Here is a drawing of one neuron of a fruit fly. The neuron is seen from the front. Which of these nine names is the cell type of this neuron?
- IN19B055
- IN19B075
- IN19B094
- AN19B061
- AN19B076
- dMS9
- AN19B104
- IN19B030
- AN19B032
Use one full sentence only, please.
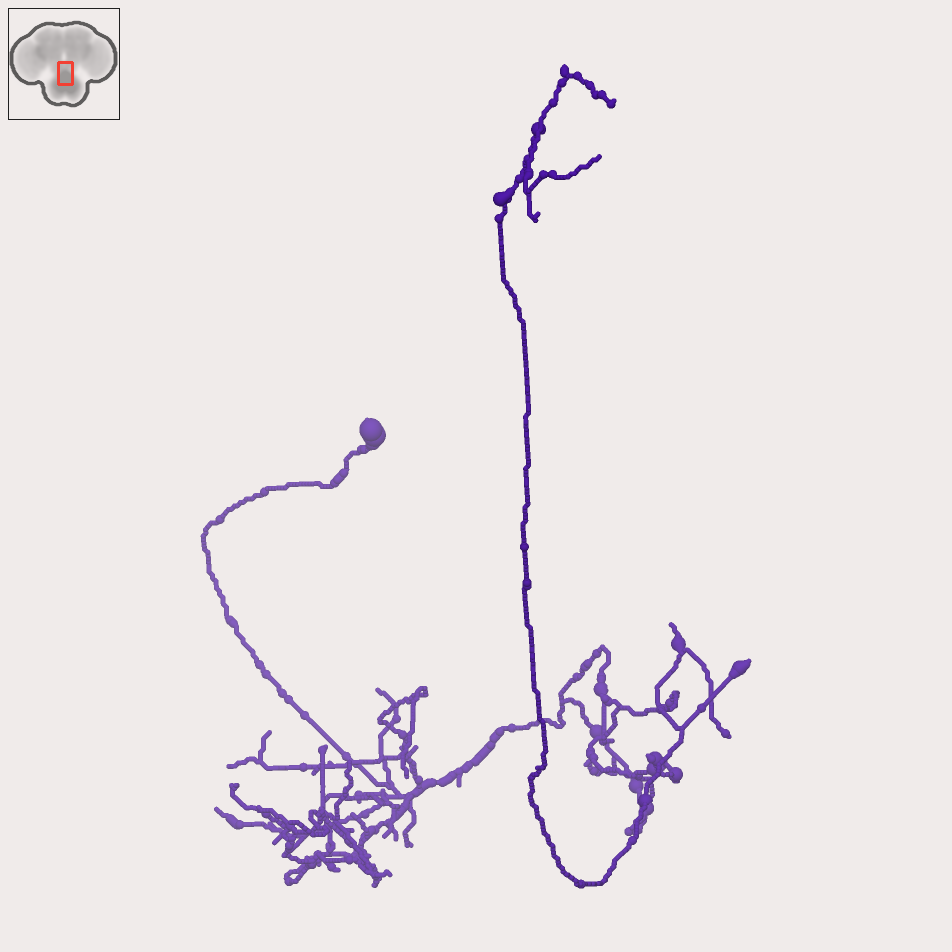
The single neuron here is of type AN19B104.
